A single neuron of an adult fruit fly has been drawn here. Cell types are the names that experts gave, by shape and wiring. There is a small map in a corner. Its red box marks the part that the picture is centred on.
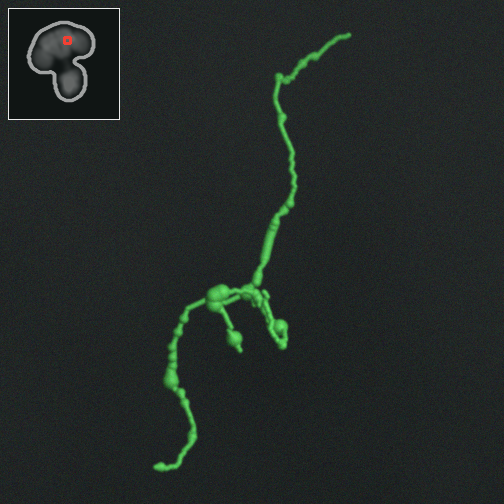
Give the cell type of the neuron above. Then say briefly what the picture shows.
It is of cell type ORN_VL1. Its broad class is sensory neuron entering the brain. No cell body is drawn. There are a dozen or fewer branch ends.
